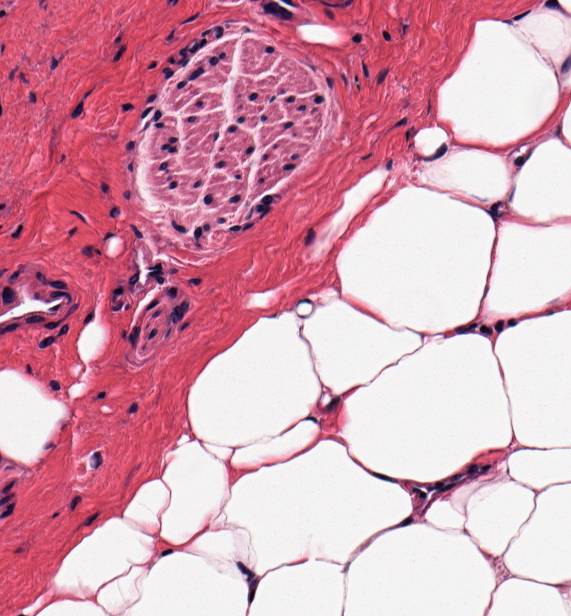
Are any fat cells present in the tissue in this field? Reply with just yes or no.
Yes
